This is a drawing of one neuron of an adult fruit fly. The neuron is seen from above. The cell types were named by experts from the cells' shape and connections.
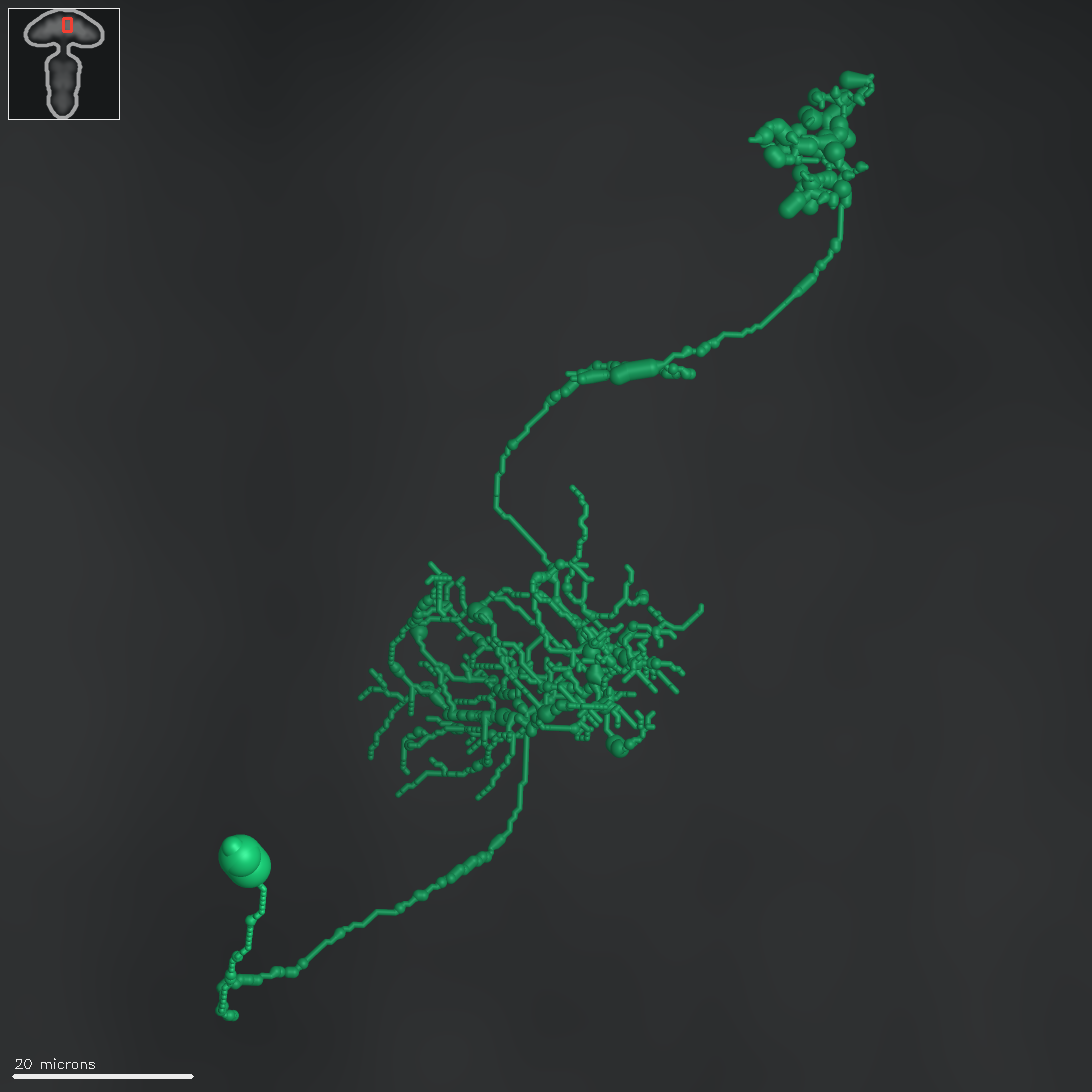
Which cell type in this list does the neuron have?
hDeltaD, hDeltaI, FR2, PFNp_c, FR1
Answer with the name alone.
FR1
